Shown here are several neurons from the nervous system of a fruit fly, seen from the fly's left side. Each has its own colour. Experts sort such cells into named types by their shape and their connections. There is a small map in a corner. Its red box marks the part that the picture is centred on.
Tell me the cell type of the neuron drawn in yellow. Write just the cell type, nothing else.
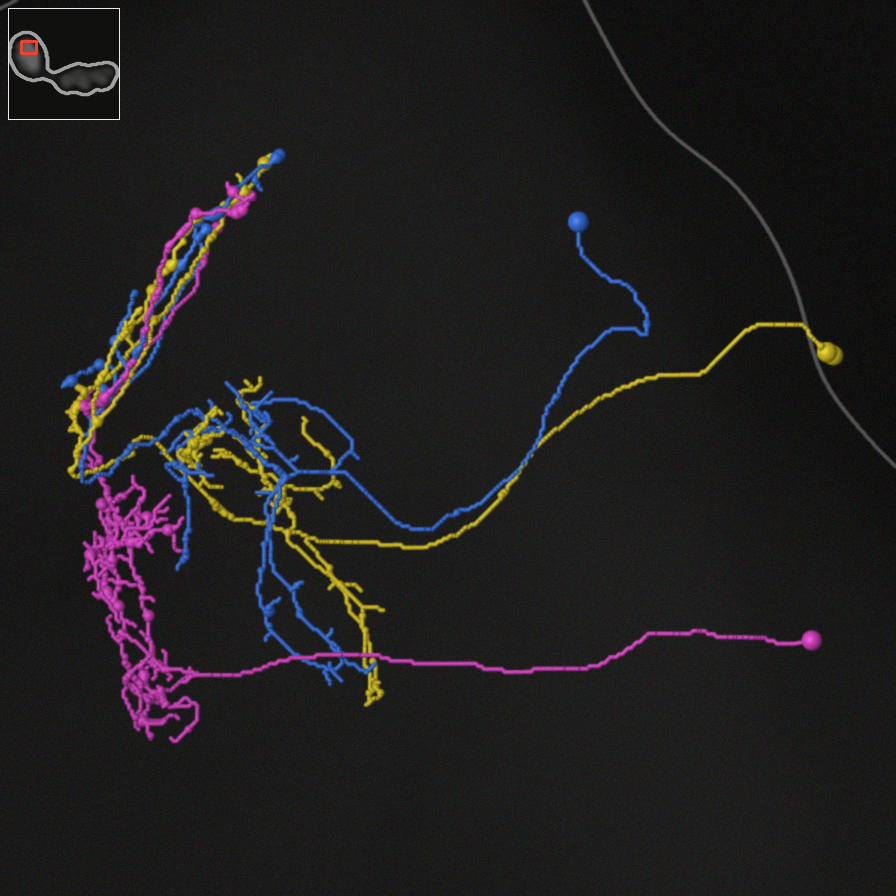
FS3_a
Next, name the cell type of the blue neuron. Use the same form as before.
FS3_b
